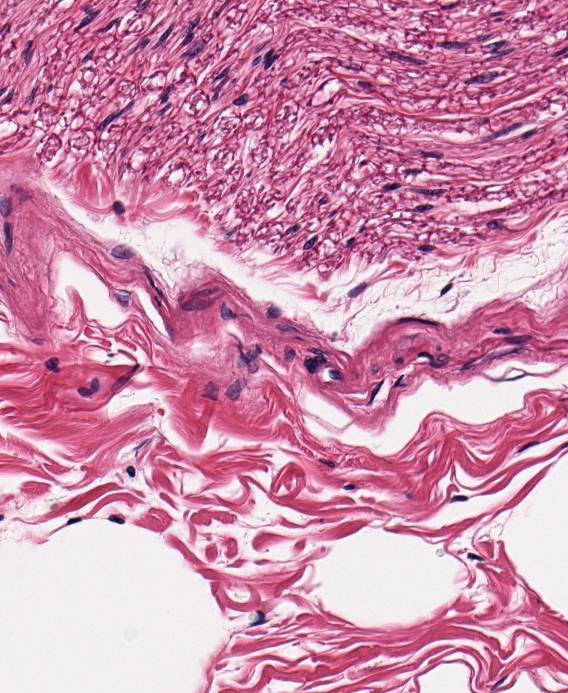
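Tibial nerve. First, in the upper left the nerve fibres are cut across and look bubbly and vacuolated. Second, the nuclei inside the fascicle are small, dark and elongated. Third, a thin band of flattened cells with elongated nuclei follows the lower border of the fascicle. Last, large empty rounded spaces of fat cells sit at the bottom of the field.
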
